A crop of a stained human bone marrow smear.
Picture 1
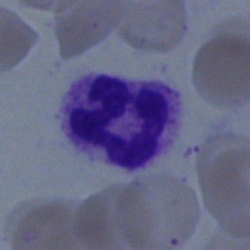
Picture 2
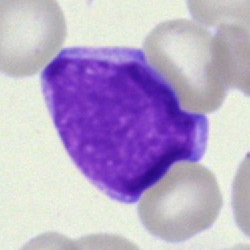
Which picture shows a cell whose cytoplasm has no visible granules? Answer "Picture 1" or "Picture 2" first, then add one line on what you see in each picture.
Picture 2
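In picture 1: Fine lilac granules are scattered through the cytoplasm.
In picture 2: No granules are visible in the cytoplasm.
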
